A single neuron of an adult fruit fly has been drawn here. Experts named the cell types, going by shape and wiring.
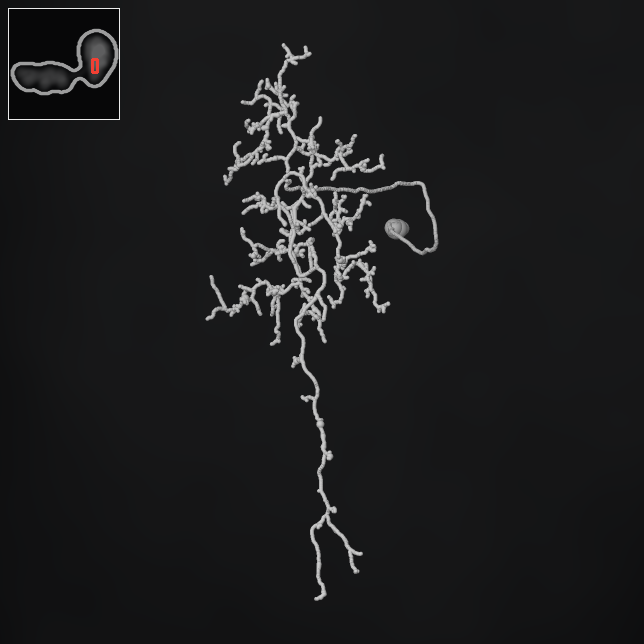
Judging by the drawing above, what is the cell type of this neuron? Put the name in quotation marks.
"Cm6"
